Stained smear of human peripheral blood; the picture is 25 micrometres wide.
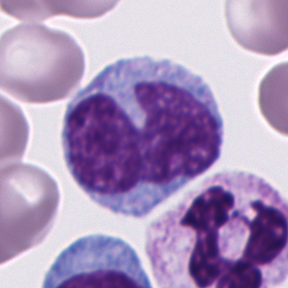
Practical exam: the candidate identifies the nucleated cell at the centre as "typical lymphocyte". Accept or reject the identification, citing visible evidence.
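The cell measures about 13 micrometres across, and its nucleus occupies about 70% of the cell's area. A deep notch enters the nucleus from its upper edge, giving it a folded shape, and no distinct nucleolus is visible. The cytoplasm is pale grey-blue with a fine, dust-like texture, without coarse granules or clear vacuoles.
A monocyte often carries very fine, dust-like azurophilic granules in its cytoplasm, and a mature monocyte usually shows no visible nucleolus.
The dust-like cytoplasm and the absent nucleolus agree with monocyte.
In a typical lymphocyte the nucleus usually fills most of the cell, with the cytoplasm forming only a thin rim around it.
A nucleus filling about 70% of the area is in keeping with that description, so this proportion alone does not rule out typical lymphocyte. Taken together, the cell is a monocyte, not a typical lymphocyte.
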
